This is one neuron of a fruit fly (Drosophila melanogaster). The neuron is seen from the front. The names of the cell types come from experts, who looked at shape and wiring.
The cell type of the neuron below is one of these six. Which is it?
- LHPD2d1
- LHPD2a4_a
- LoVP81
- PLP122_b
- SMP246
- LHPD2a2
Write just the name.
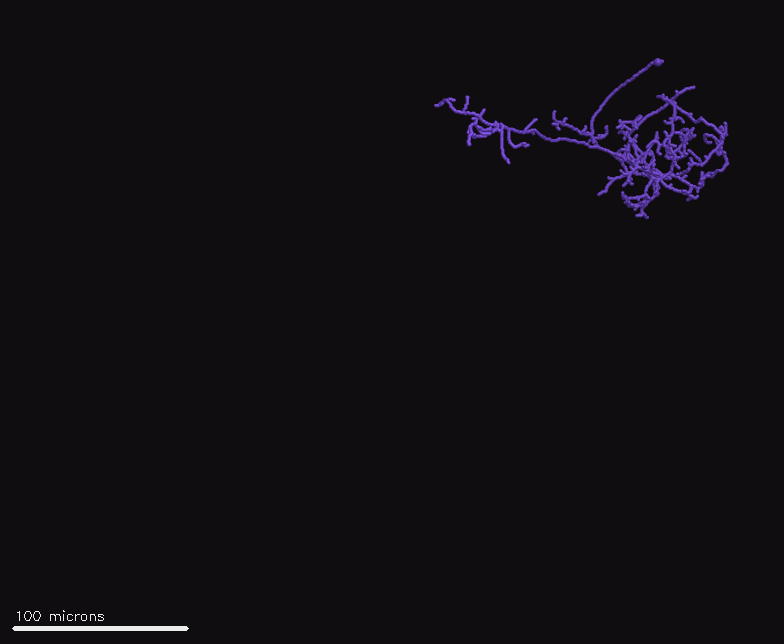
LHPD2a2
